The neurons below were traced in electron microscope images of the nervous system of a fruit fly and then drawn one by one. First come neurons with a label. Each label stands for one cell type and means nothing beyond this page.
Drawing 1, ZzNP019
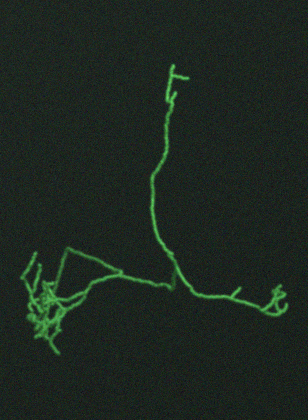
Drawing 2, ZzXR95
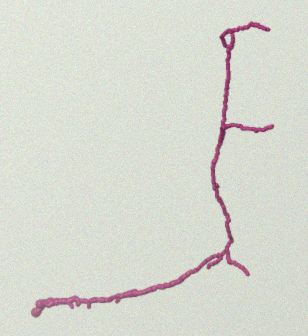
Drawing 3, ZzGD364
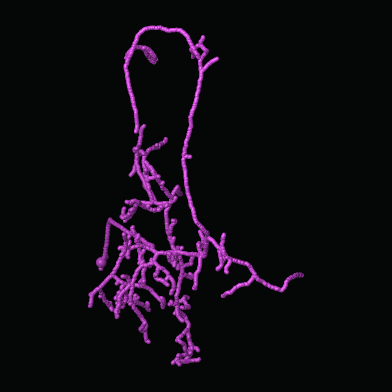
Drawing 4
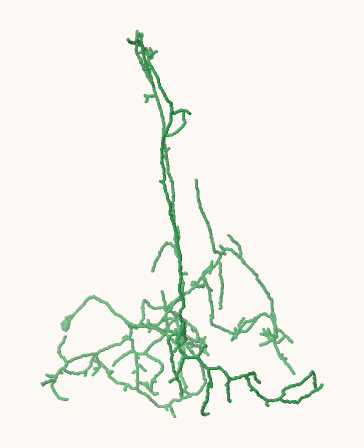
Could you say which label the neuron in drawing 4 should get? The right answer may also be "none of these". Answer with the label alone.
none of these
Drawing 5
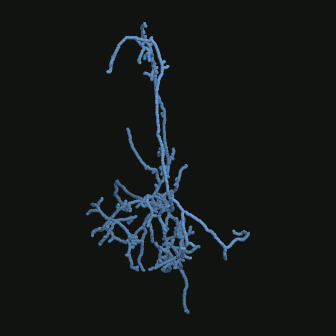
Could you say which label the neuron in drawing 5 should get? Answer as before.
none of these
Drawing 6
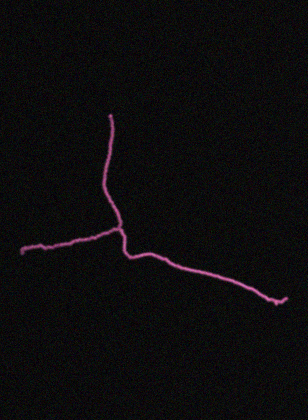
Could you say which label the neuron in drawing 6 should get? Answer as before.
ZzXR95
